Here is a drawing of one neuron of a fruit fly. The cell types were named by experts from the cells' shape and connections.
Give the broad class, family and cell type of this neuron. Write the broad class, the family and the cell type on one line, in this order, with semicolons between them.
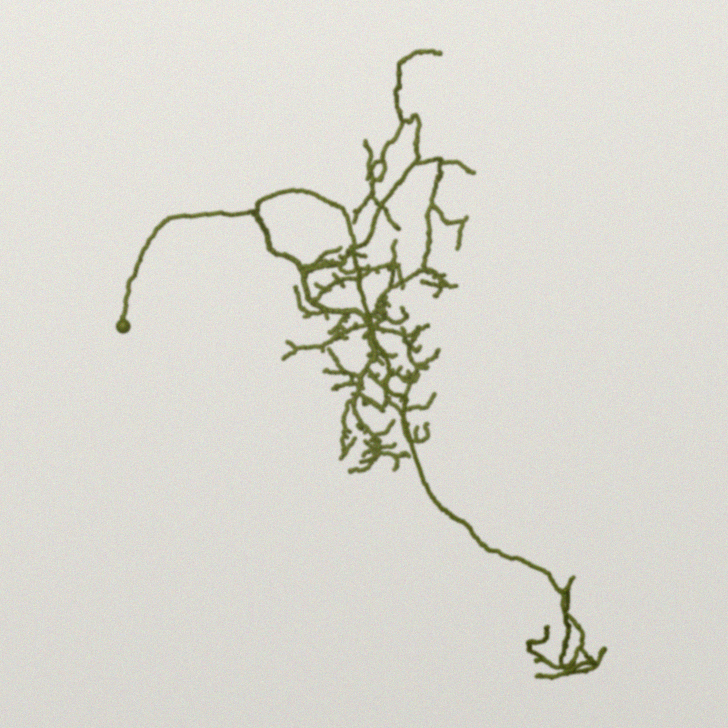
central-brain intrinsic neuron; hemilineage VLPl&p2_posterior; WED111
